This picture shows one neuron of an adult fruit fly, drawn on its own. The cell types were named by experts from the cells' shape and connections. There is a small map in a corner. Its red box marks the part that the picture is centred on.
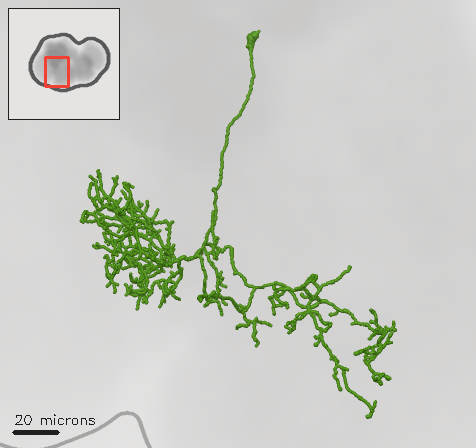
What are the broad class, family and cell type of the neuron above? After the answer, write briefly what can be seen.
It is a visual projection neuron. The family is LoVP. The cell type is LoVP44. From top to bottom in the picture it spans about 180 microns. Dozens of branch ends can be seen.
